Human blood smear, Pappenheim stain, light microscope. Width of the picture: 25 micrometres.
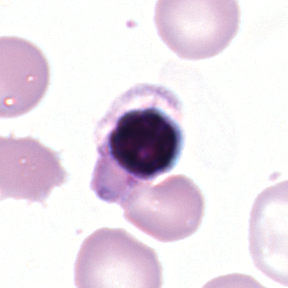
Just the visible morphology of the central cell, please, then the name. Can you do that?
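First, the chromatin is dense, dark purple and coarsely clumped. Next, the cytoplasm is very pale and nearly colourless, with no granules seen, and its upper edge is ragged with fine frayed projections. The cell is a normoblast.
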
